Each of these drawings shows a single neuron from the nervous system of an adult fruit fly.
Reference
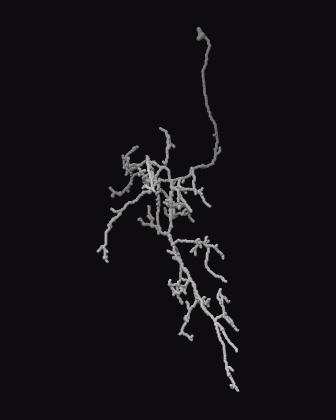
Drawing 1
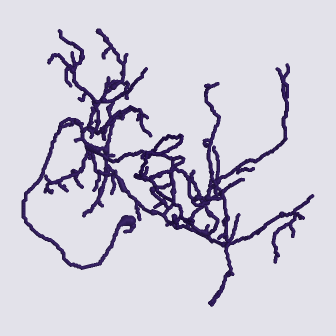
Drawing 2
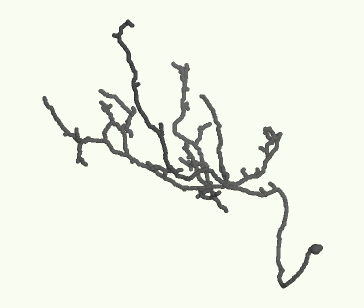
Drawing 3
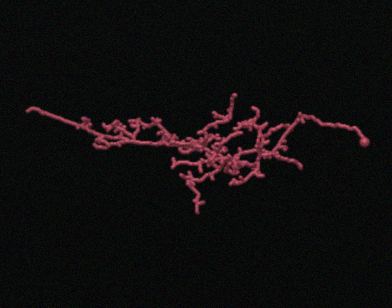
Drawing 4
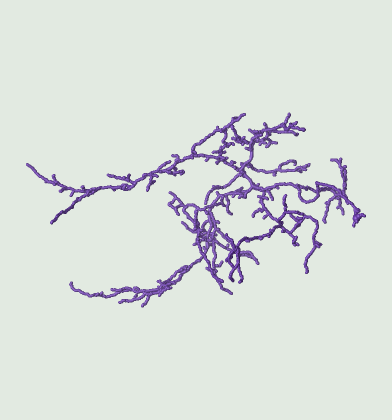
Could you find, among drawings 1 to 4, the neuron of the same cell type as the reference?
3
